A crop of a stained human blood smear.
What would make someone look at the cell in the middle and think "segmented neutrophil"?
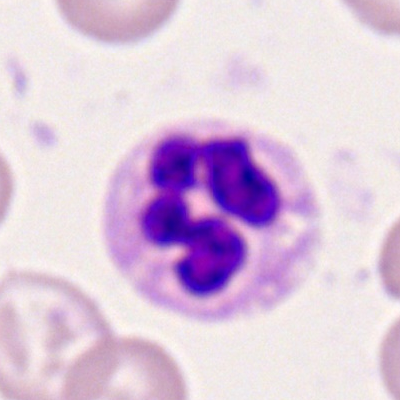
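The cell in the middle is a segmented neutrophil. Its pale pinkish-lilac cytoplasm is in keeping with this cell type.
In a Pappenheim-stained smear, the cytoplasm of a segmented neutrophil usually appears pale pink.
The cytoplasm is abundant and surrounds the nucleus on all sides, and its granules are fine and faint. The chromatin is dark purple and densely clumped.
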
